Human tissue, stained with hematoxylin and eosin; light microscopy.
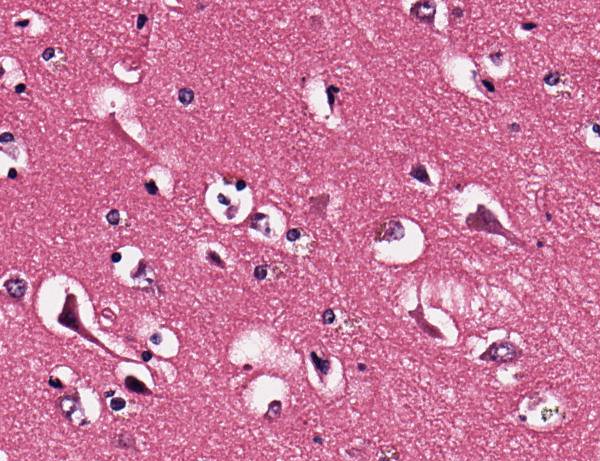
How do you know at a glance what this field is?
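What you have here is cerebral cortex. Look first at the background: a uniform pink, finely granular, fibrillary matrix, with cells scattered singly all through it.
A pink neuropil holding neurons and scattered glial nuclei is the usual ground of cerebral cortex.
Now find the small round dark nuclei with hardly any cytoplasm; some sit right beside the larger cells.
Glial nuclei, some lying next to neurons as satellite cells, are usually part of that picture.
Notice too that most cells sit in clear, empty halos, and no epithelium, glands or fat appear anywhere.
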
